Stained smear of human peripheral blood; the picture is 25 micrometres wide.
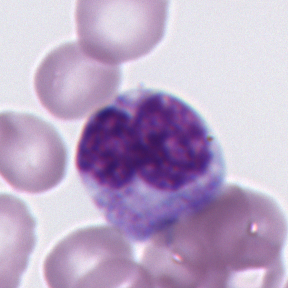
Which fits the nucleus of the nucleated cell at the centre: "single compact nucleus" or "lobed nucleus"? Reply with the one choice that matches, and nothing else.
Lobed nucleus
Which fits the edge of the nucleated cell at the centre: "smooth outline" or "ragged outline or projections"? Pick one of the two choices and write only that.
Smooth outline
